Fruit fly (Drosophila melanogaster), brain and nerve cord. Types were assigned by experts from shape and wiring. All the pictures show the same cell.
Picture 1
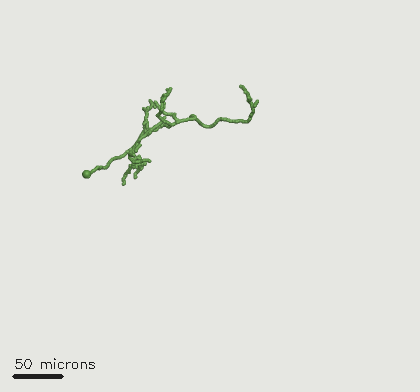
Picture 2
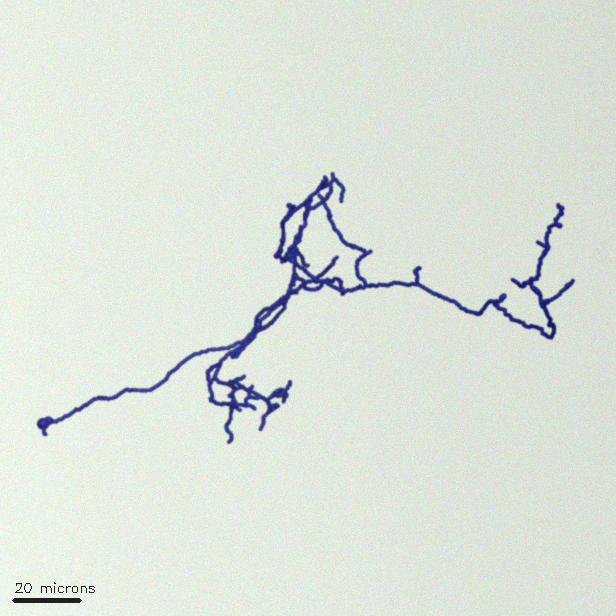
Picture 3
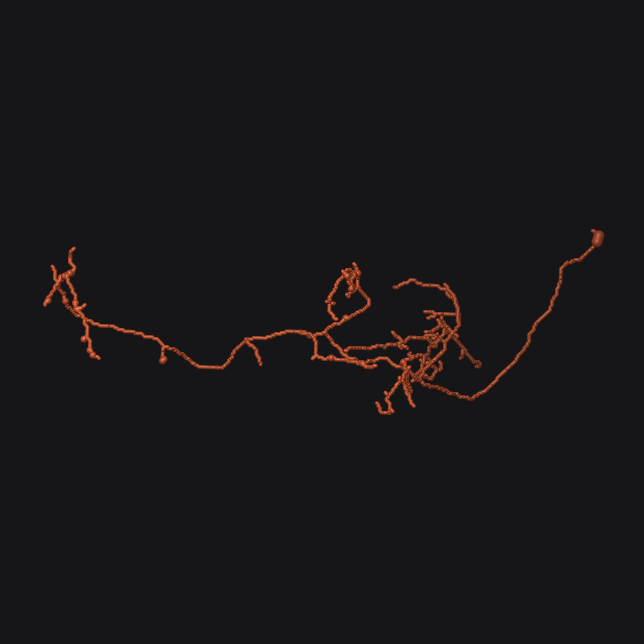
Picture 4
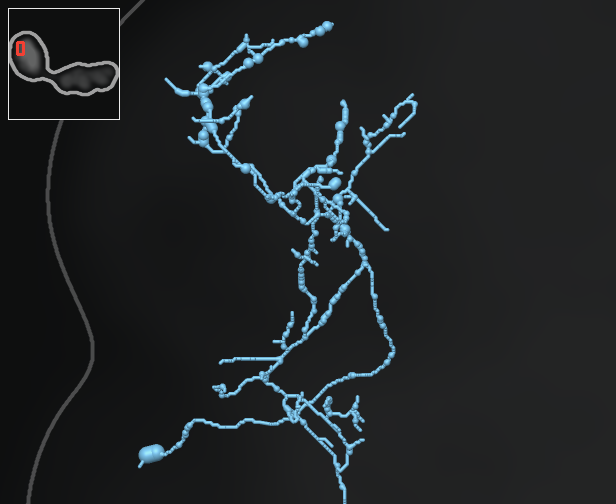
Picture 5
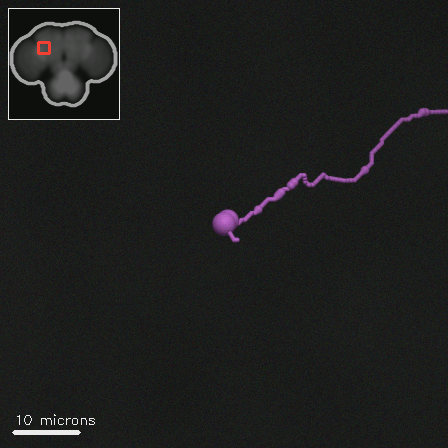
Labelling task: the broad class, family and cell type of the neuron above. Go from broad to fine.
central-brain intrinsic neuron; hemilineage CREl1; SMP174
